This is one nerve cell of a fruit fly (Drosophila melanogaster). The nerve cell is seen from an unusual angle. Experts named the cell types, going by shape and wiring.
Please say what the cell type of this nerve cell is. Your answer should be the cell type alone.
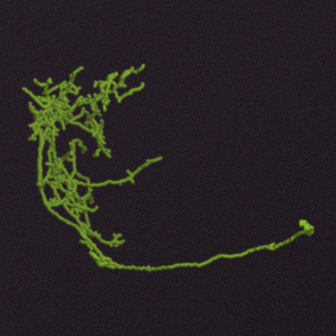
GNG649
